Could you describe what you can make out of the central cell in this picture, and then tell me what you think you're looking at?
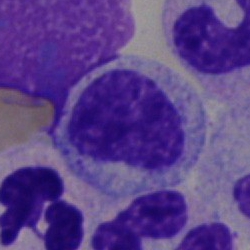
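The cell has a smooth outline, round to slightly oval. Its chromatin is dark purple and coarsely clumped, with patchy lighter spots. Fine, sparse purplish granules are scattered through the pale blue-grey cytoplasm. This is a myelocyte.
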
